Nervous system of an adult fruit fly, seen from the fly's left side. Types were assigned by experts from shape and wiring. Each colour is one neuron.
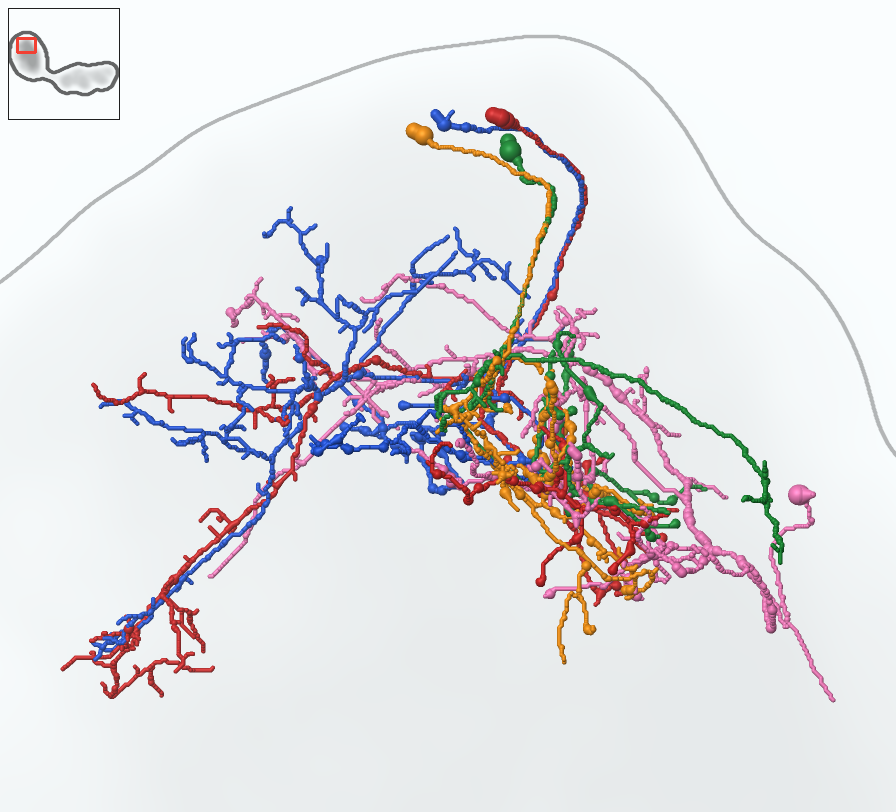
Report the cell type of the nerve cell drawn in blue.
SMP452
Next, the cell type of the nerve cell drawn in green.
CL195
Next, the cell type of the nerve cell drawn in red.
SMP451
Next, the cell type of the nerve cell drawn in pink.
CL228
